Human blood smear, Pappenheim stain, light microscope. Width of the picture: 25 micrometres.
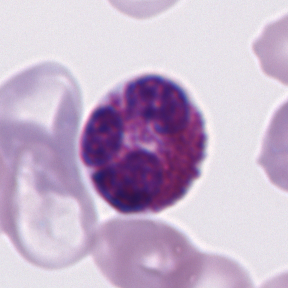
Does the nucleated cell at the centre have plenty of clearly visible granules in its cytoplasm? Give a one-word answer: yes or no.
Yes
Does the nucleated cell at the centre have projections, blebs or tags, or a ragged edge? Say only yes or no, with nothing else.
No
